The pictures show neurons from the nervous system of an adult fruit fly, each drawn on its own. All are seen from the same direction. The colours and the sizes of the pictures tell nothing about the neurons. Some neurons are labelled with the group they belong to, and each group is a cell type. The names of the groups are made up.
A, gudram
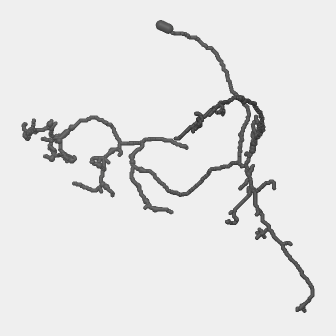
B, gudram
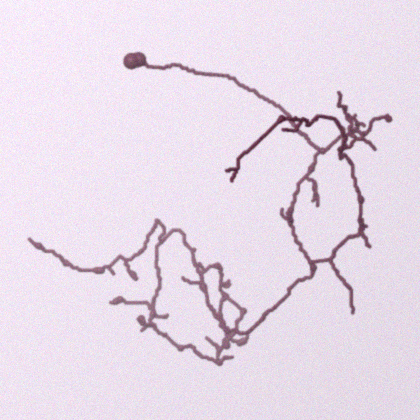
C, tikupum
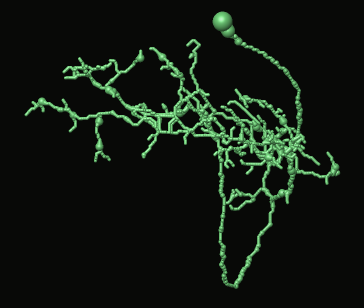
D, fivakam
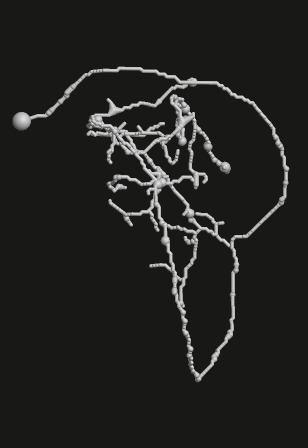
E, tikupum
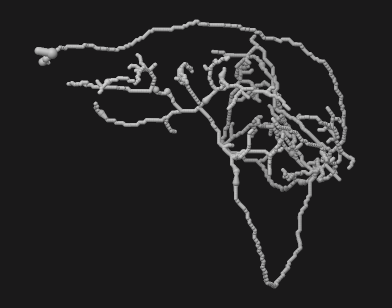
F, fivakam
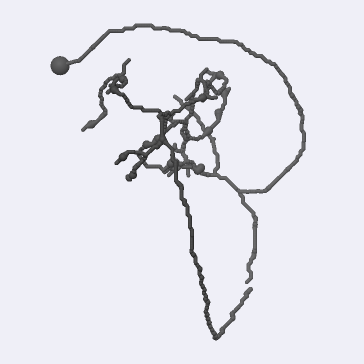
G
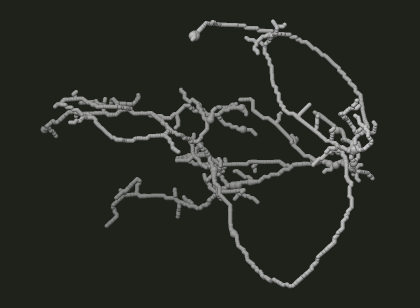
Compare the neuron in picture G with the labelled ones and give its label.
tikupum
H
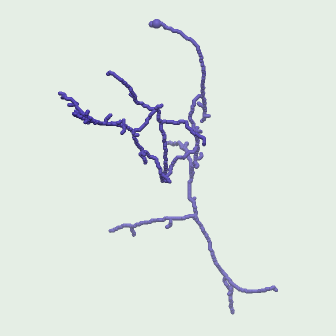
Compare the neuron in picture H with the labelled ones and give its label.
gudram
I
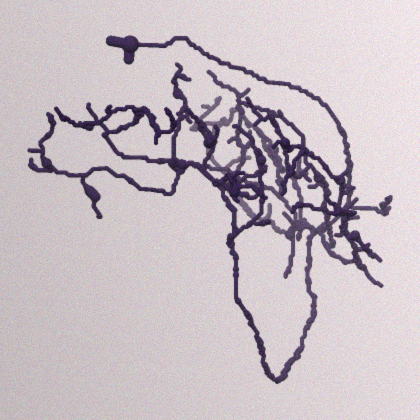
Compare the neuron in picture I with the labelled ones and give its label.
tikupum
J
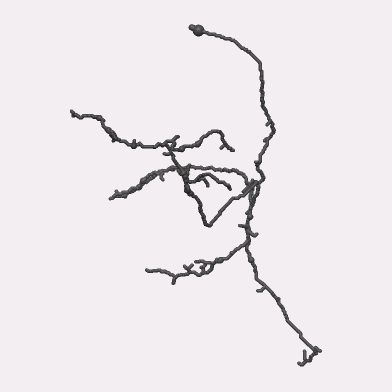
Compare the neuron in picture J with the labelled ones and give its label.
gudram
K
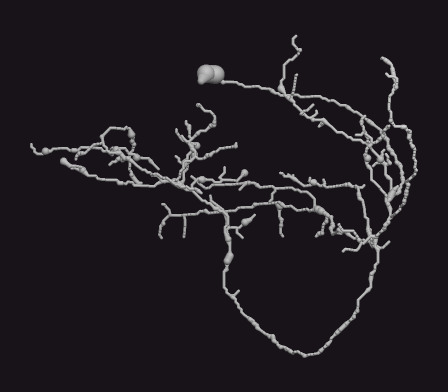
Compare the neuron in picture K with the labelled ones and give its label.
tikupum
